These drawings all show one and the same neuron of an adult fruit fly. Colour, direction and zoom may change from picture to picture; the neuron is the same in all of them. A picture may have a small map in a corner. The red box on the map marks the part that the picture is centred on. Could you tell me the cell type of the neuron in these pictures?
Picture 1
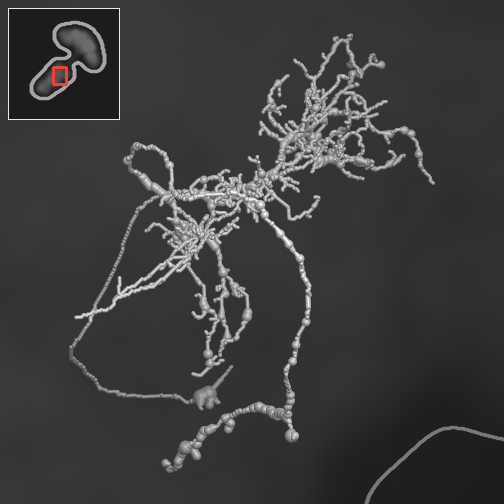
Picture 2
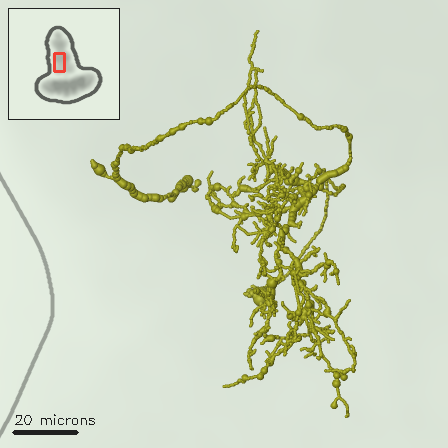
IN02A020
